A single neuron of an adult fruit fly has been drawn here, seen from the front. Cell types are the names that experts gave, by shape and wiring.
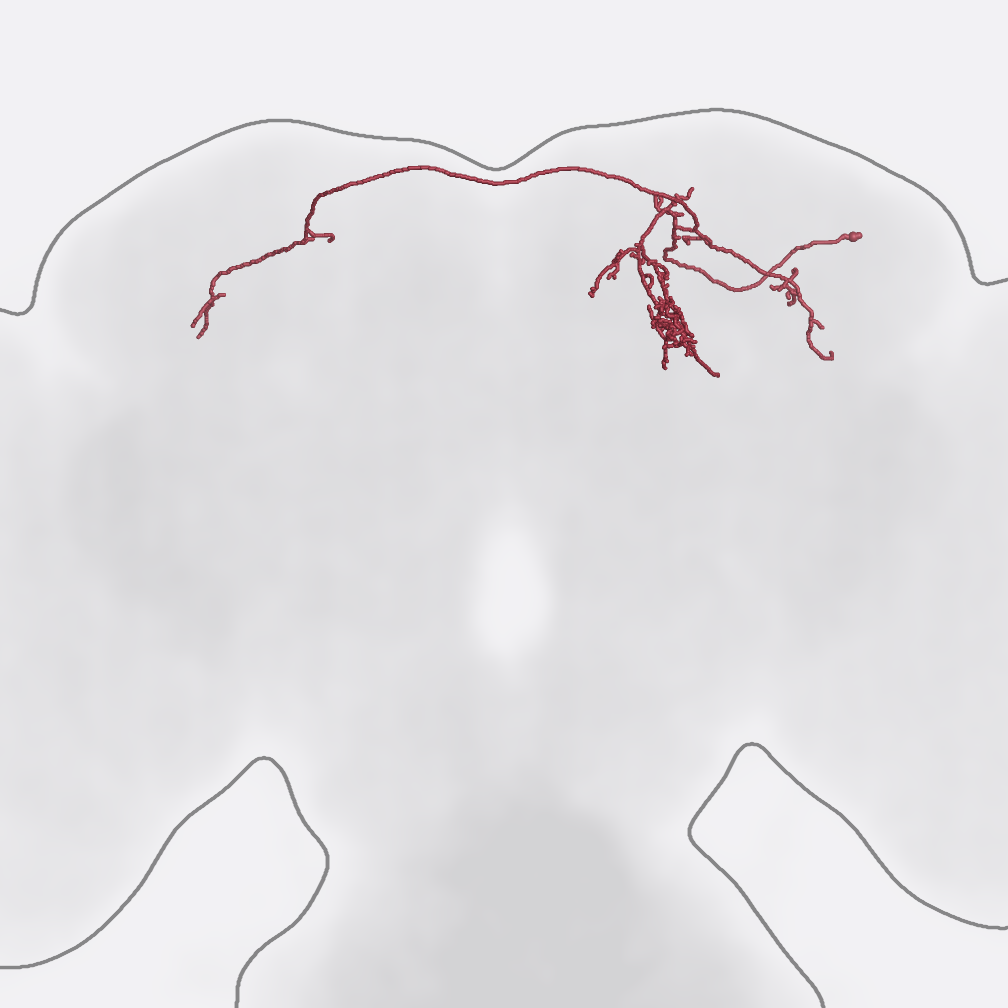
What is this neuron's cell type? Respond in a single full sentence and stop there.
The neuron is categorized under cell type MBON15-like.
